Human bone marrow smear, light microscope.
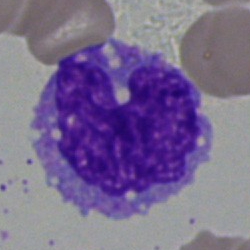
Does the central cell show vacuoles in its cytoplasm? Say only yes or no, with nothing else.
Yes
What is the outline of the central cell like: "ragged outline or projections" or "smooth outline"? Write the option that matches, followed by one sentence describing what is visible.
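Ragged outline or projections. The cell outline is finely scalloped rather than smooth.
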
